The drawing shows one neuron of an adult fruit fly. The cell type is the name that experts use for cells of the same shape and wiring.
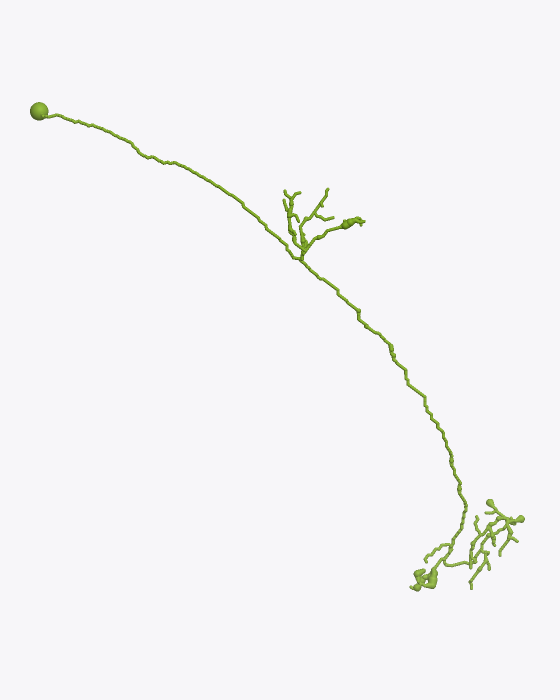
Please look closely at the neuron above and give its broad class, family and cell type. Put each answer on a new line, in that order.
central-brain intrinsic neuron
class CX
PFNp_a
